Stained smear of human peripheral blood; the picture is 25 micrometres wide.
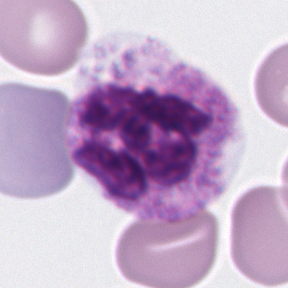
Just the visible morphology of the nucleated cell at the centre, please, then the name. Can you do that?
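First, the outline: roughly round, with a smooth edge. Next, the nucleus: divided into several separate lobes. Then the cytoplasm: fine pink-violet granules scattered throughout, and no vacuoles. The cell is a segmented neutrophil.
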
